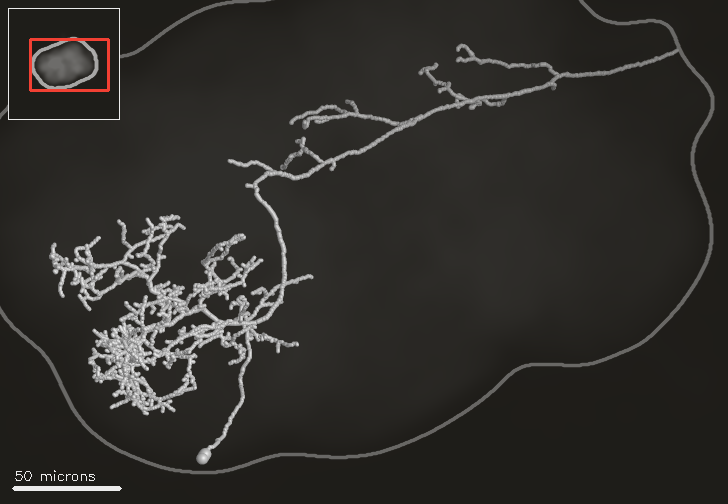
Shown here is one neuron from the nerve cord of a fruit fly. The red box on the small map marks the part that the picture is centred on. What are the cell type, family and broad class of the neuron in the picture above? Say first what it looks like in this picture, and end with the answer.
From left to right in the picture it spans about 300 microns. Dozens of branch ends can be seen. Its cell type is AN08B026. The family is hemilineage 08B. This is an ascending neuron.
